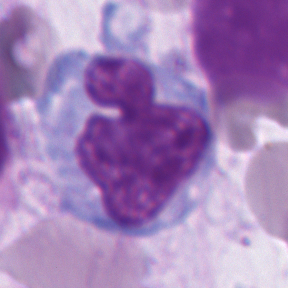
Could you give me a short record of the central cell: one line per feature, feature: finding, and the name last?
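Nucleus: a smaller upper part joined to a larger lower part
Cleft: enters from the left side
Cytoplasm: pale grey-blue
Rim: widest on the left side of the nucleus
Name: monocyte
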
